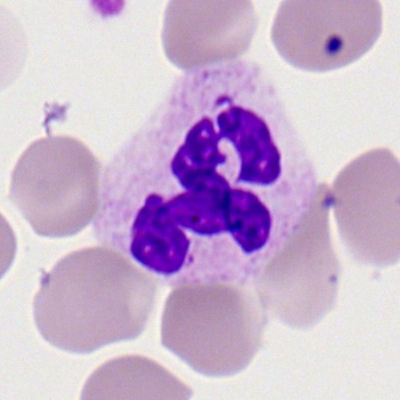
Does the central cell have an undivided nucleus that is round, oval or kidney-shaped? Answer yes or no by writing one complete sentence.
No, the cell's nucleus is segmented into two or more lobes.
